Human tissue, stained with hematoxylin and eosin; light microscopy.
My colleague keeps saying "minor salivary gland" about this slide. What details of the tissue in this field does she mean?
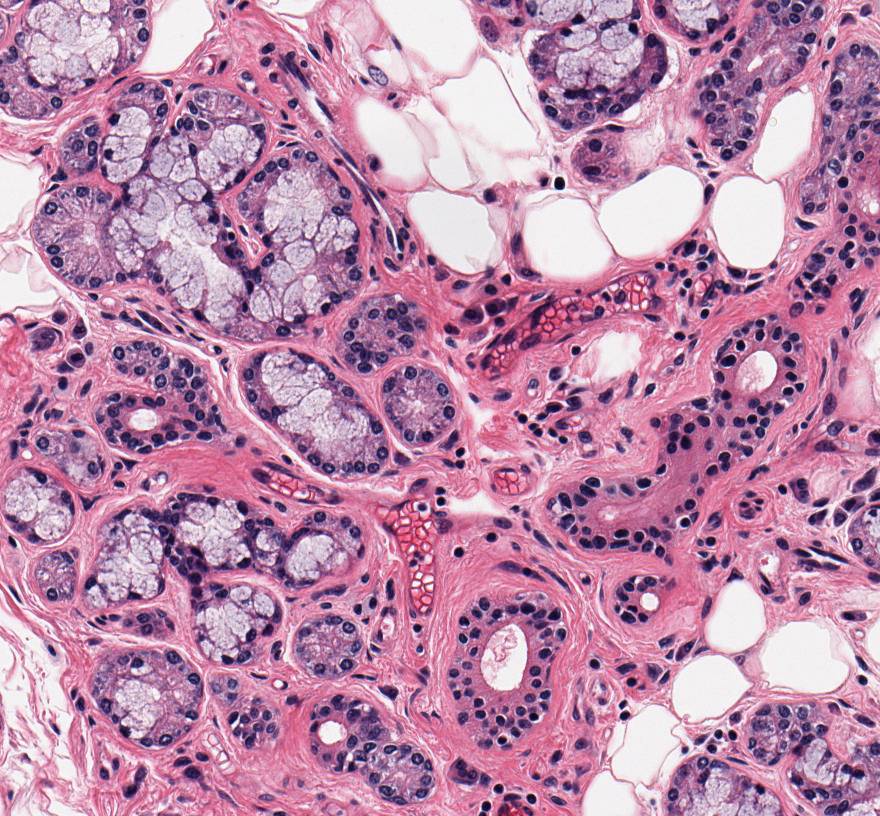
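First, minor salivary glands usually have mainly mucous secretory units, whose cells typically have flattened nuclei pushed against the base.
That fits minor salivary gland: the pale foamy cells here have dark nuclei flattened against the base of the acini.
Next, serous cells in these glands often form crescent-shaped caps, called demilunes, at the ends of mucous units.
Some acini here hold cells with darker purple, granular cytoplasm beside or among the pale foamy cells.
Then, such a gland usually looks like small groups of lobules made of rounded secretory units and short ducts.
Ducts do appear, in the lower centre and right: cuboidal cells with pink cytoplasm around a round, open lumen. Finally, small vessels packed with red blood cells lie near the centre of the field.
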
